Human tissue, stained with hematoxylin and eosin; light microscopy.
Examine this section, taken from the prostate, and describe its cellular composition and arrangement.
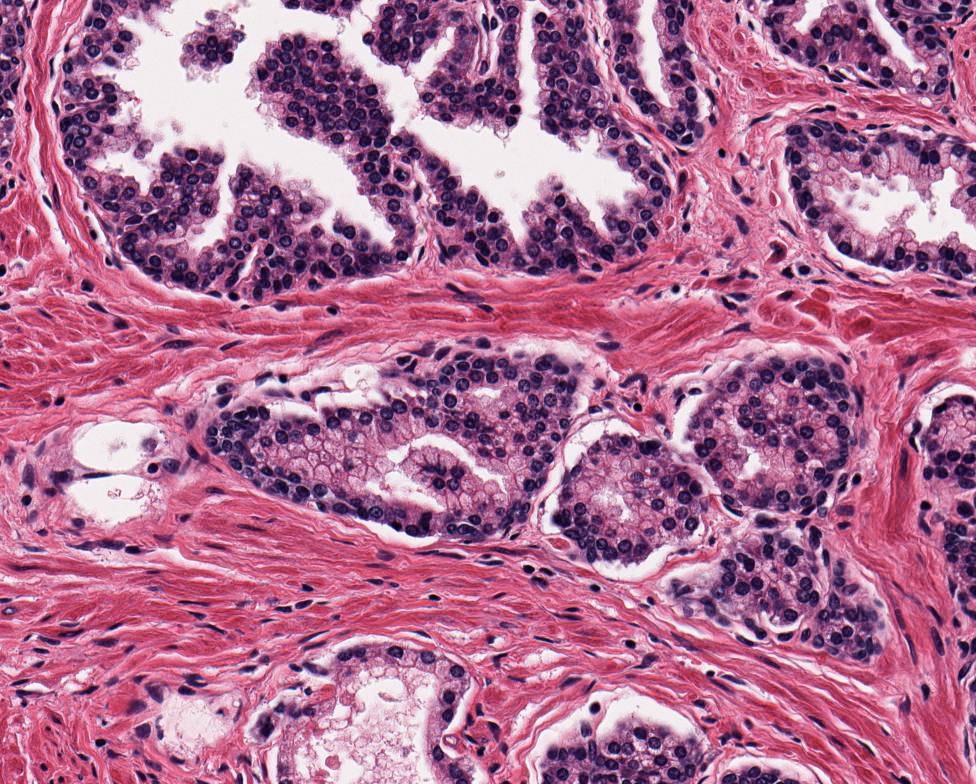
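I find epithelial glands at the top, in the middle and along the bottom edge, separated by broad bands of pink fibrous stroma. Across the top, the large gland's epithelium is thrown into folds and papillary projections reaching into the lumen. The gland cells mid-field have pale, finely vacuolated cytoplasm. Epithelial nuclei look small, round and darkly stained.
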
